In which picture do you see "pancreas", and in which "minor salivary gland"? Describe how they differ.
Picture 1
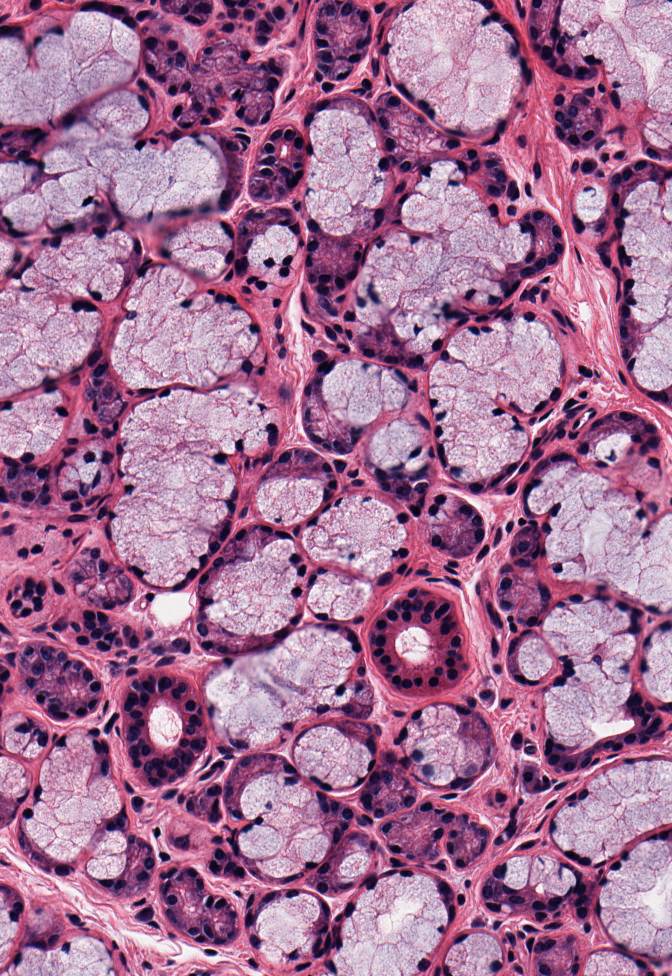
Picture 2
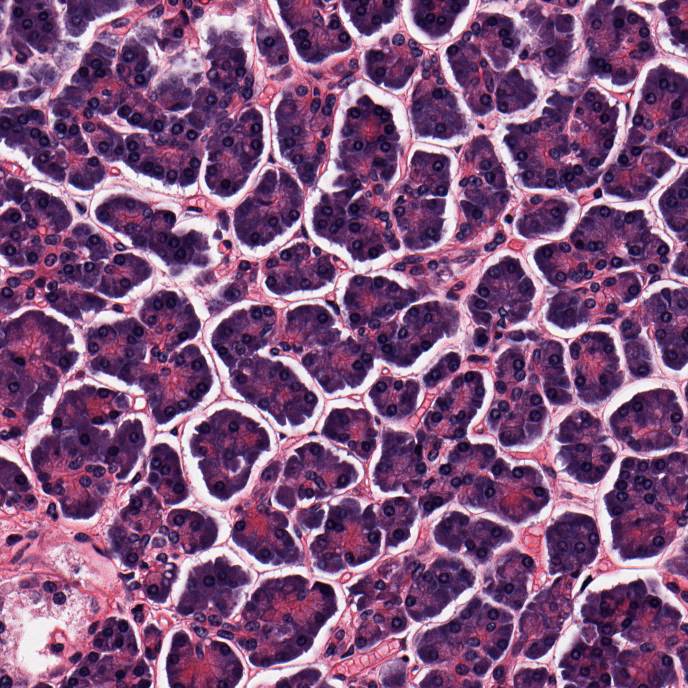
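Of the two, picture 1 is the minor salivary gland and picture 2 the pancreas. In picture 1 the mucous cells have dark, flattened nuclei pressed against the base of the acini, and smaller groups of cells with dark purple granular cytoplasm and round nuclei lie between and beside these pale mucous acini. Picture 2 is filled edge to edge by closely packed rounded acini, each a small cluster of pyramidal cells around a centre with no visible open lumen; the nuclei are round and dark at the outer, basal edge, and the cytoplasm is deep purple at the base and pink to red toward the centre.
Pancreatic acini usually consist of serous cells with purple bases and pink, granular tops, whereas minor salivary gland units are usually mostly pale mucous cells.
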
